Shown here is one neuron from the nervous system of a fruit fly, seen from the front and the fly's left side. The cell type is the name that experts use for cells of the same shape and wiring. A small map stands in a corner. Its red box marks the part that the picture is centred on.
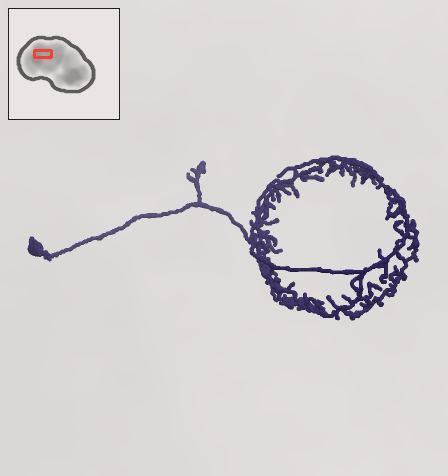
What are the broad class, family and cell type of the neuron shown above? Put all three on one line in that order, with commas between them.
central-brain intrinsic neuron, hemilineage EBa1, ER4d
